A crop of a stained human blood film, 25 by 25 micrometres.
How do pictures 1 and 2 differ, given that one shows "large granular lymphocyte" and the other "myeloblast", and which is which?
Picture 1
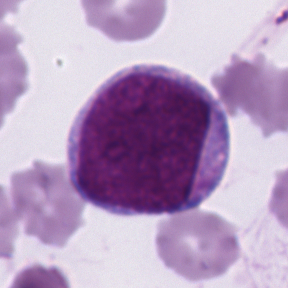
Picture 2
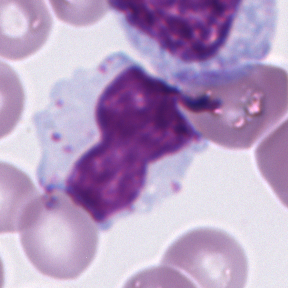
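Let's take them in order: picture 1 is the myeloblast, and picture 2 is the large granular lymphocyte. In picture 1, look first at how much of the cell the nucleus takes up: about 80% of the area, in a cell about 14 micrometres across.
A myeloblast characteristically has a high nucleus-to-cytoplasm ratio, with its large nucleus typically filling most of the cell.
The outline of that cell is smooth and nearly round, the nuclear border facing the crescent of cytoplasm on the right runs almost straight, and the cytoplasm has no vacuoles. Now turn to picture 2, where the nucleus is pinched in from both sides at its middle, giving it a waisted shape, and no distinct nucleoli can be seen in it.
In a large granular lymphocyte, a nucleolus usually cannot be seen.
Its cytoplasm is pale greyish-blue, and its outline is irregular with a ruffled edge, quite unlike the smooth edge in picture 1. Another nucleated cell lies directly above it, touching it.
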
